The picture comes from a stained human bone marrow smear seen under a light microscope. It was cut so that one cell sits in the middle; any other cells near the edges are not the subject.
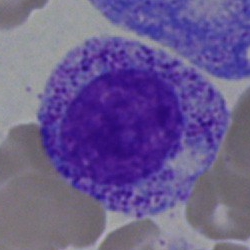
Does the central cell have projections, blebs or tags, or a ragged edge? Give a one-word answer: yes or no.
No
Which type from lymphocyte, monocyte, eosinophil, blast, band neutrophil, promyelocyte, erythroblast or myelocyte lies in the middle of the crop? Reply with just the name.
myelocyte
